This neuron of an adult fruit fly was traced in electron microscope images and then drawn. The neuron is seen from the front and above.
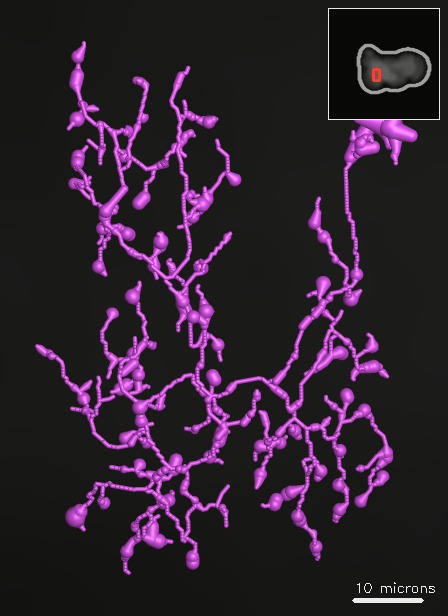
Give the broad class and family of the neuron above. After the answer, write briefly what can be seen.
Its broad class is optic-lobe intrinsic neuron. Its family is Dm. From top to bottom in the picture it spans about 80 microns. Dozens of branch ends can be seen.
